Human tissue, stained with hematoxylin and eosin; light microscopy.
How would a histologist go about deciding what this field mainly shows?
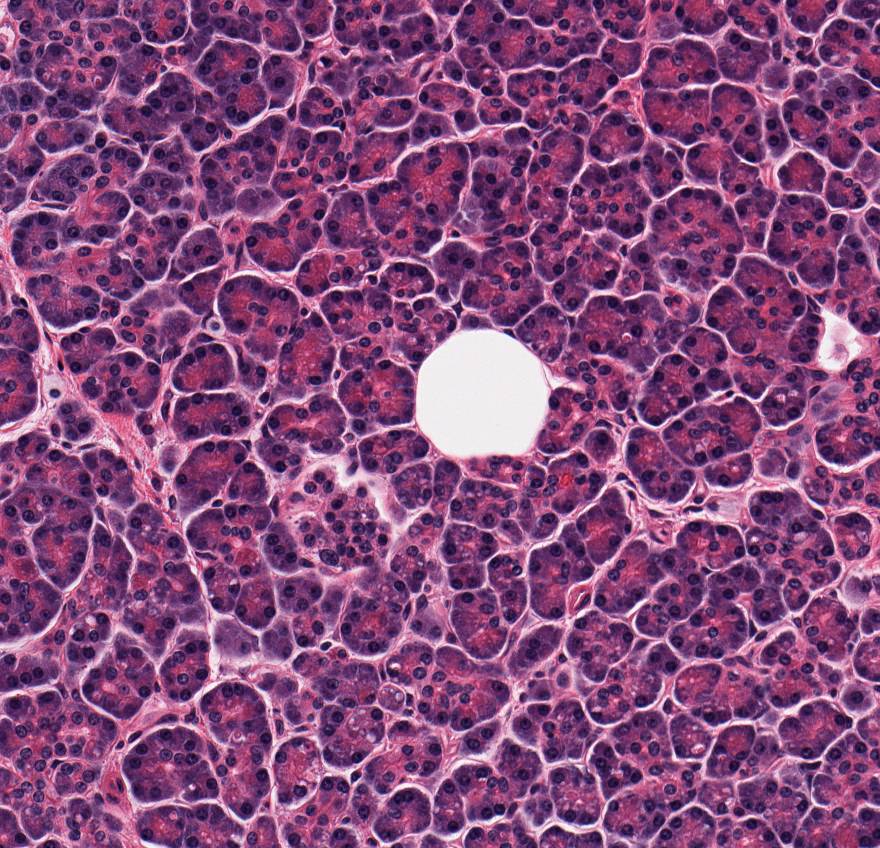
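I'd call this exocrine pancreas. Small rounded acini fill the field, each a single ring of cells. What decides it is the cytoplasm: pink-red toward each centre, purple toward the edge, with round dark nuclei outermost.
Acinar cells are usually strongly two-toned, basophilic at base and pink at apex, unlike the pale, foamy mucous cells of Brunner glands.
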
